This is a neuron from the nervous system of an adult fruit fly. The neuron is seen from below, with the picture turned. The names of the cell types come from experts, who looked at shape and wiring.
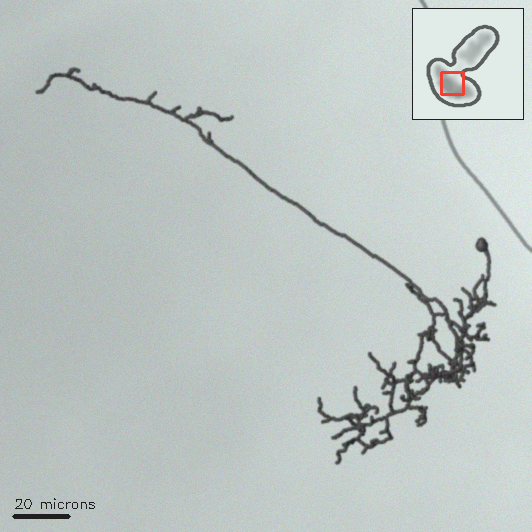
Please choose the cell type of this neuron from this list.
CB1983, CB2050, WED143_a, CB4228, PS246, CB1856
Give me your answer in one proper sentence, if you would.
On the level of cell type, this neuron is CB4228.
